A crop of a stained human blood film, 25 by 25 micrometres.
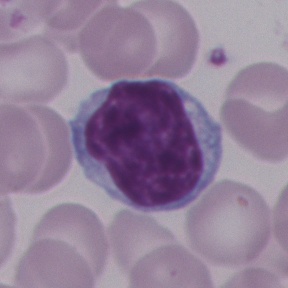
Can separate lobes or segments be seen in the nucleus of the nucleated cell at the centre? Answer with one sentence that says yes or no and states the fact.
No, it is a single compact round, oval or kidney-shaped nucleus that this cell has.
